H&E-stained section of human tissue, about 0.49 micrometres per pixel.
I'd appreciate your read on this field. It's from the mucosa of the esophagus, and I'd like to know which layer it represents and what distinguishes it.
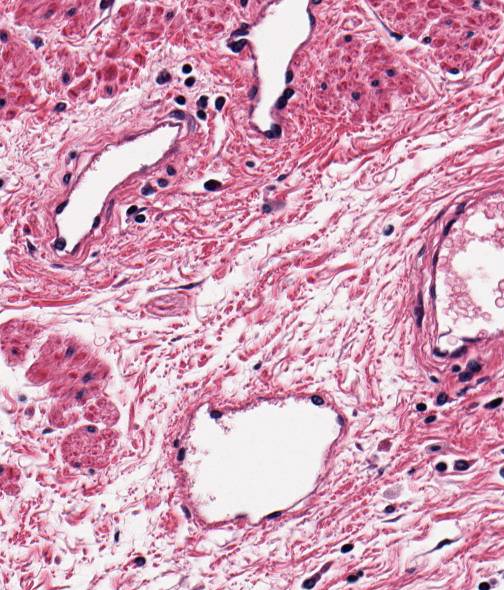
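Loose connective tissue fills the centre of the field. Check one: wavy pink collagen fibres, loosely arranged, with clear spaces between.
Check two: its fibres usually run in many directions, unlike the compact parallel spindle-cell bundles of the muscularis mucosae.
Pink polygonal cells with round central nuclei cluster in bundles along the top and left edges. No fat cells are present.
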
